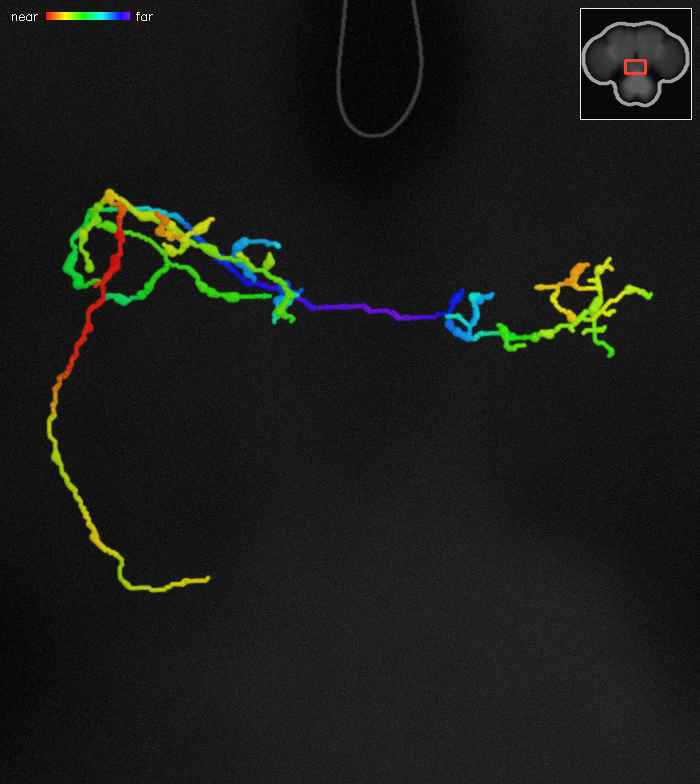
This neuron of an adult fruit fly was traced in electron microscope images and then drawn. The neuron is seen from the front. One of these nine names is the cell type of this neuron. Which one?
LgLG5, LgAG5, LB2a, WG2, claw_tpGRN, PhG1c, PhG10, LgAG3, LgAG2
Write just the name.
PhG1c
